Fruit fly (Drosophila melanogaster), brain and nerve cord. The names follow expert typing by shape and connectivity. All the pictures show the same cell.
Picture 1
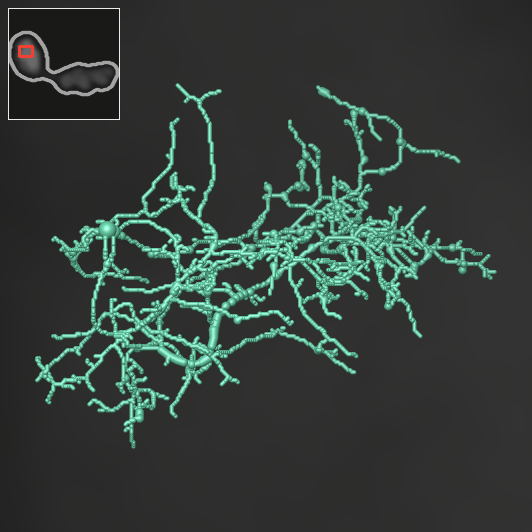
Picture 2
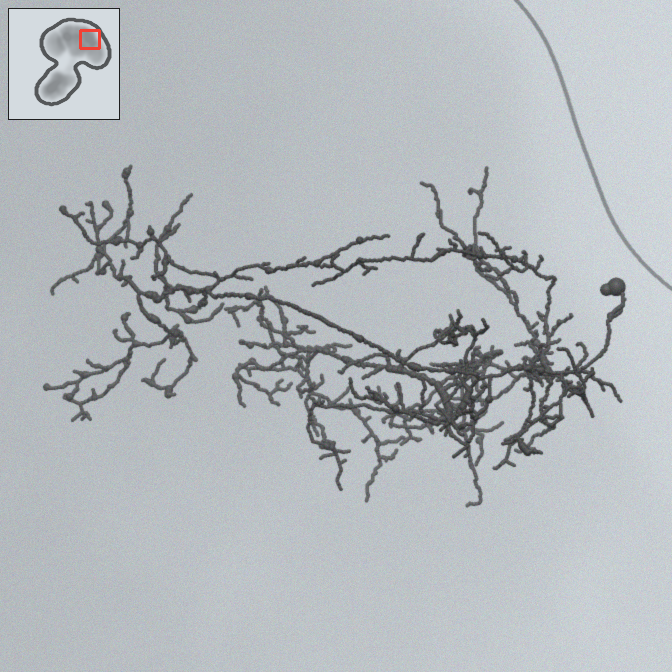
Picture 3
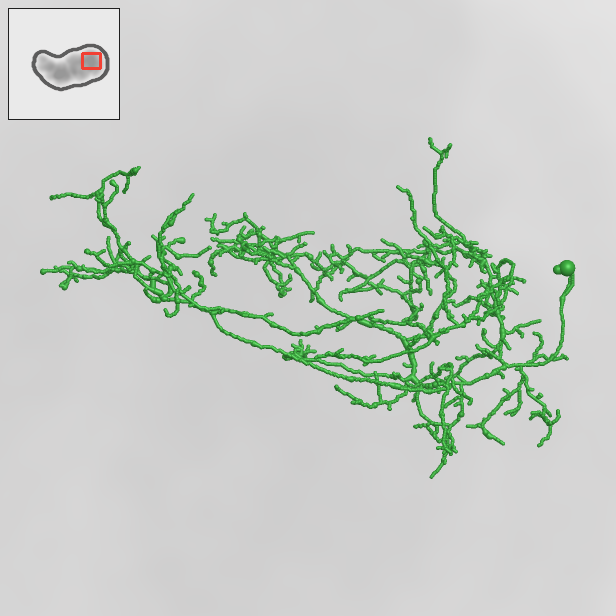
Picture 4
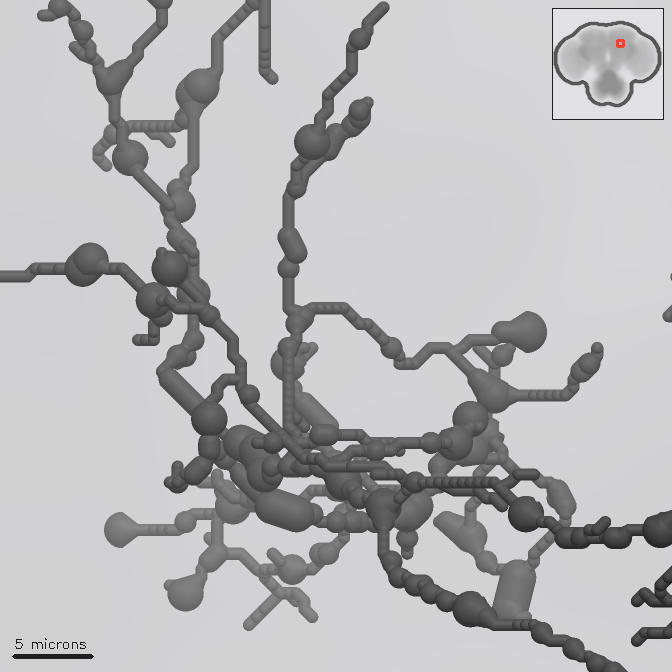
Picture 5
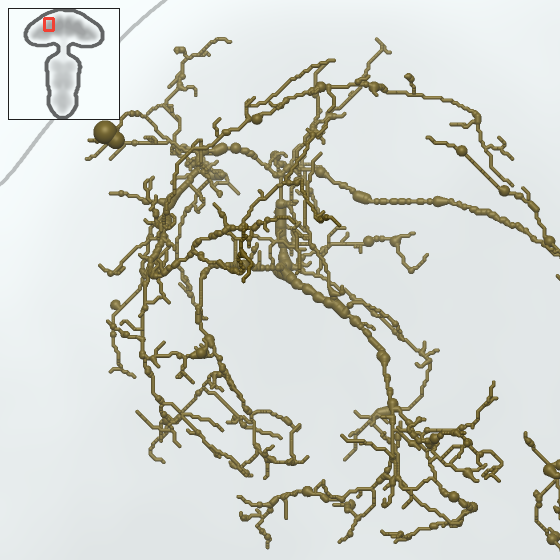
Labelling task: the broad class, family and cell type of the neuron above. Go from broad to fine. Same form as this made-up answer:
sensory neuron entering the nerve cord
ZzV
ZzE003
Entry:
central-brain intrinsic neuron
hemilineage VLPl2_medial
CB2453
